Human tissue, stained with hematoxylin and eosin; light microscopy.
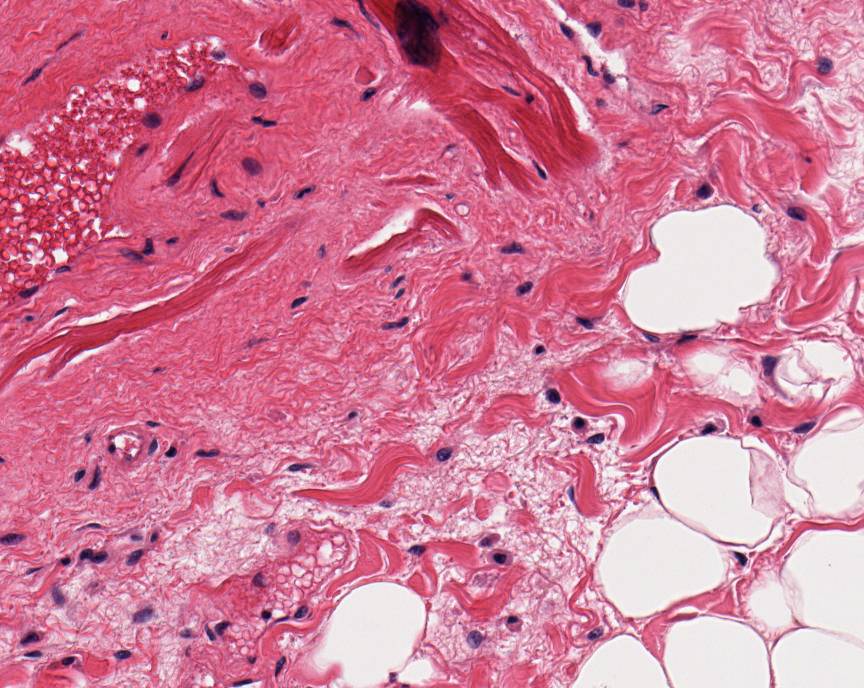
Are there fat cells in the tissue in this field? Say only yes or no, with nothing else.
Yes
